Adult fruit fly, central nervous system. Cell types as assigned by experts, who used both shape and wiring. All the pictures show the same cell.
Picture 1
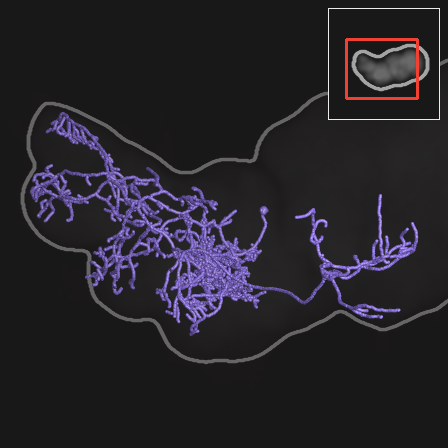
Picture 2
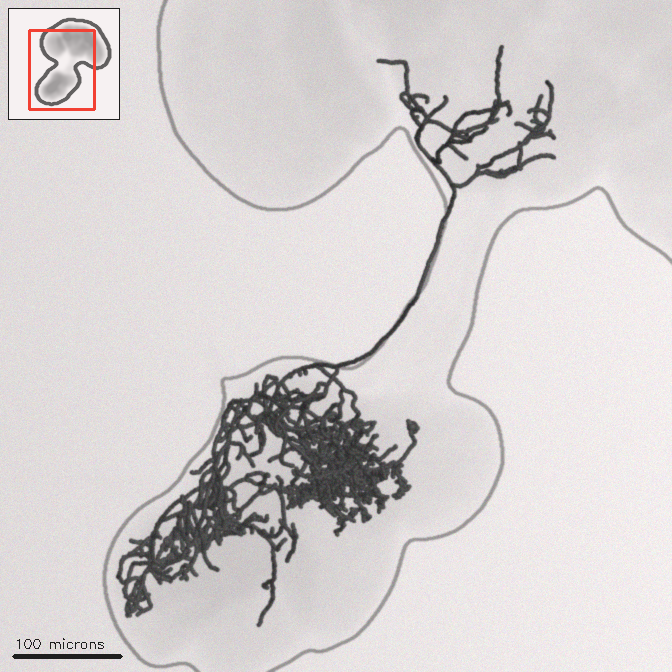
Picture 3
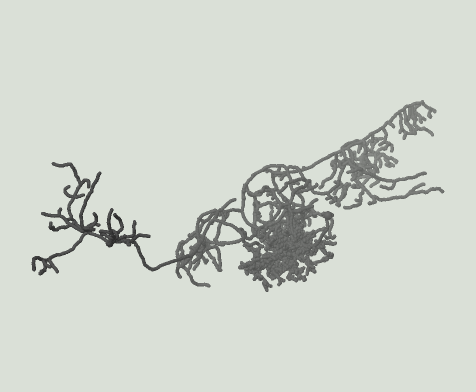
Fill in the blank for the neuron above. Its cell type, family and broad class: AN19B001; hemilineage 19B; ascending neuron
